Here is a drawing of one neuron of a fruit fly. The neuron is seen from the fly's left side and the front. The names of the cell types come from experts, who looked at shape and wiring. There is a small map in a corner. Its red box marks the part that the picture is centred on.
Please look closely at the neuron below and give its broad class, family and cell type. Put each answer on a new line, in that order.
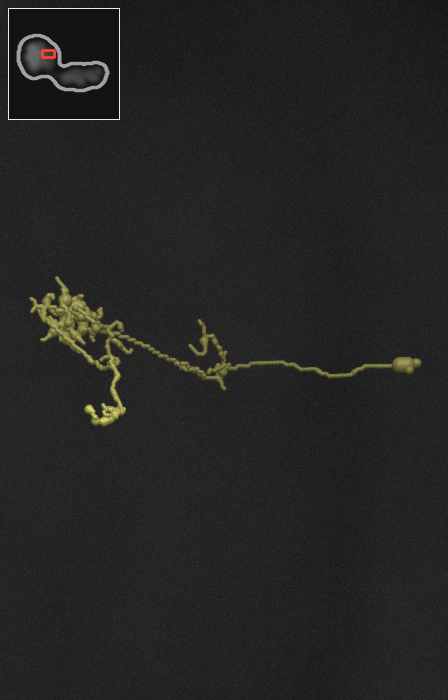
optic-lobe intrinsic neuron
C
C3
